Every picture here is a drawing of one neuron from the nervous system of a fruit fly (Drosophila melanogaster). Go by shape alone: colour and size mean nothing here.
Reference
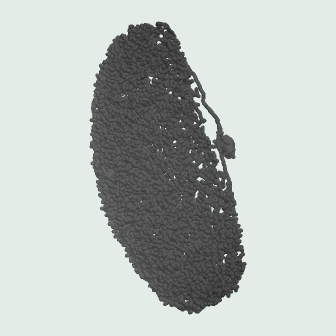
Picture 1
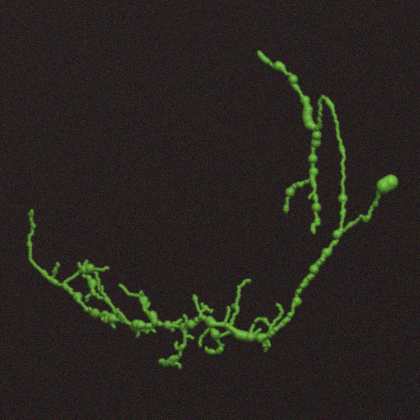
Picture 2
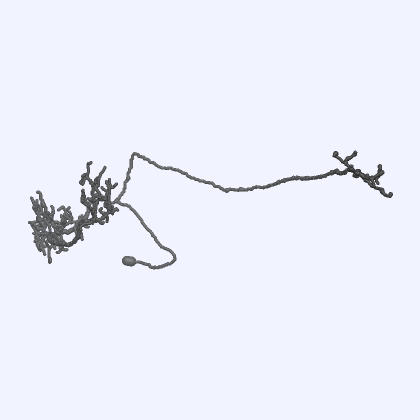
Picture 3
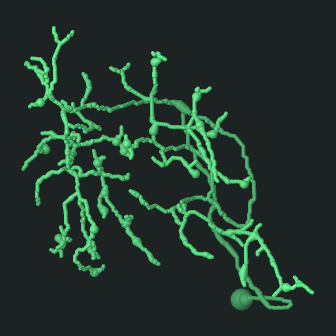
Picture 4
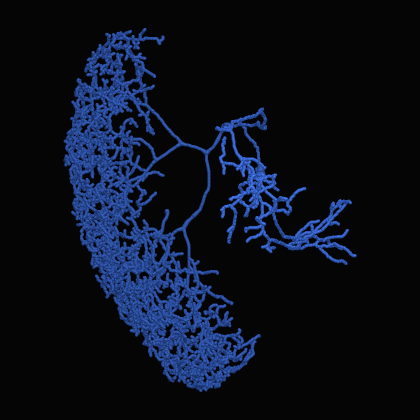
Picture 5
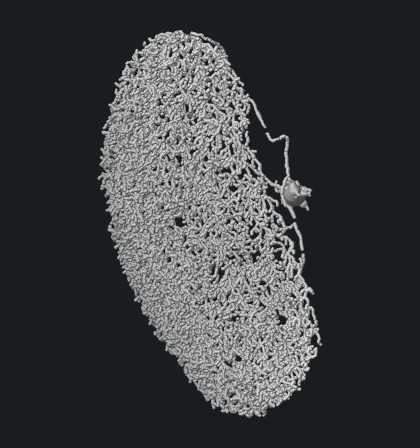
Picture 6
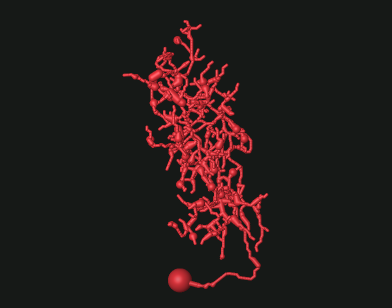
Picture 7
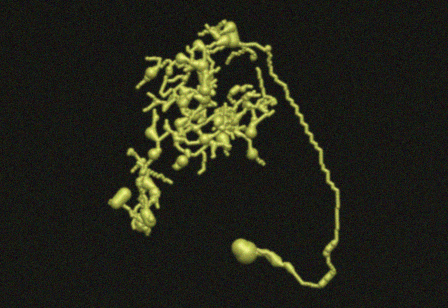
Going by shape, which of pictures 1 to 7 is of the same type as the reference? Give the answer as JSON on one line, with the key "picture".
{"picture": 5}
